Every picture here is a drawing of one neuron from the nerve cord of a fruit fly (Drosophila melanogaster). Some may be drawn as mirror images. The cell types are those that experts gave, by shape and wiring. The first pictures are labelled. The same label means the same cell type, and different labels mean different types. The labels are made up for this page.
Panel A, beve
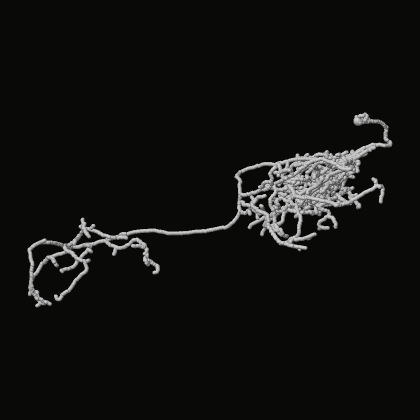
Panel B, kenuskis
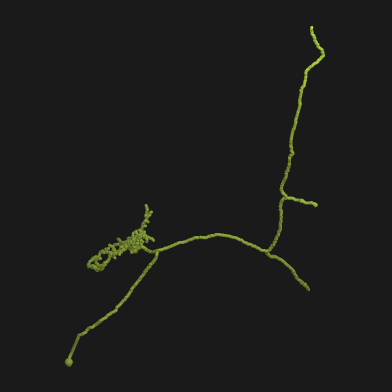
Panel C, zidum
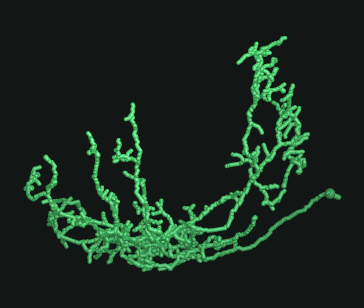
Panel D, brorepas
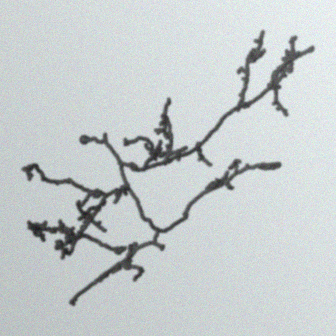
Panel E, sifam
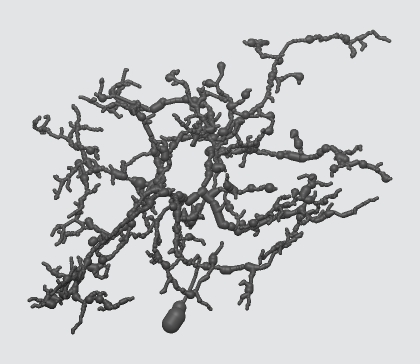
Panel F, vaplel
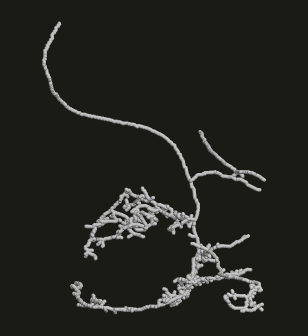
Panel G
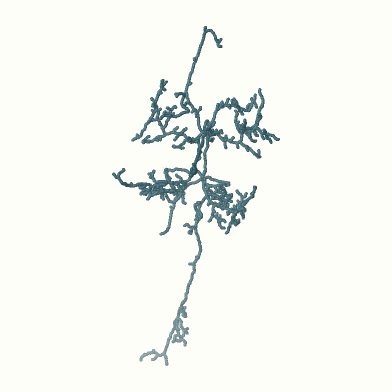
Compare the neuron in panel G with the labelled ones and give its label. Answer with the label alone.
sifam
